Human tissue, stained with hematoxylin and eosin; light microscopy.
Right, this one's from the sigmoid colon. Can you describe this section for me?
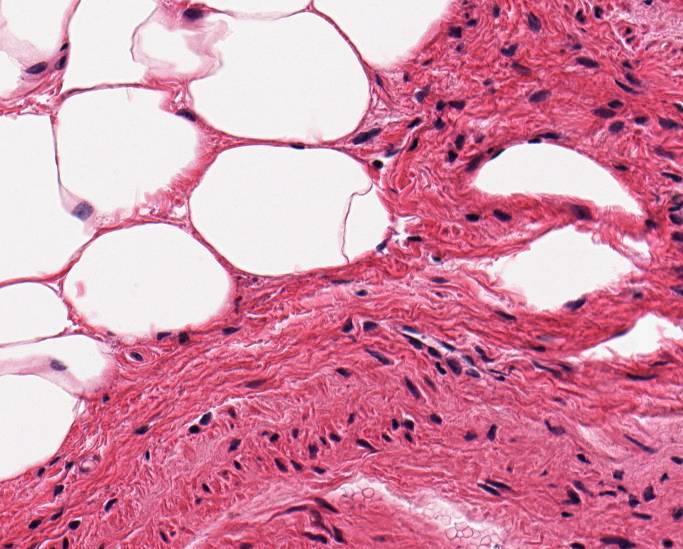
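Adipose tissue occupies the upper left of the field; dense fibrous connective tissue occupies the lower half and right side. The few visible adipocyte nuclei are flattened against the cell edge. The strongly eosinophilic collagen runs in wavy bundles, with scattered dark, spindle-shaped fibroblast nuclei.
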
